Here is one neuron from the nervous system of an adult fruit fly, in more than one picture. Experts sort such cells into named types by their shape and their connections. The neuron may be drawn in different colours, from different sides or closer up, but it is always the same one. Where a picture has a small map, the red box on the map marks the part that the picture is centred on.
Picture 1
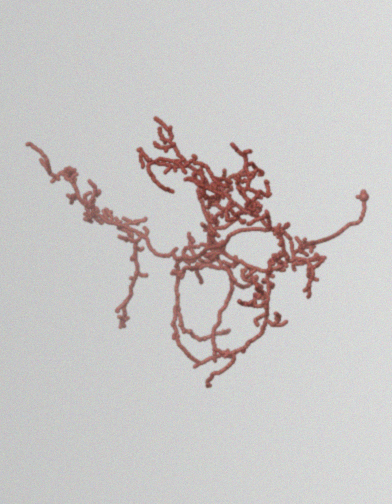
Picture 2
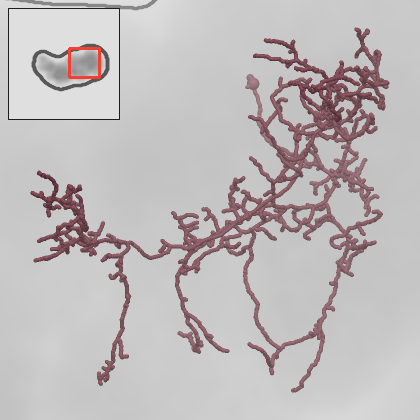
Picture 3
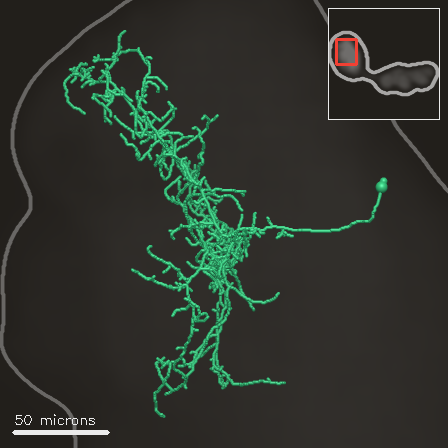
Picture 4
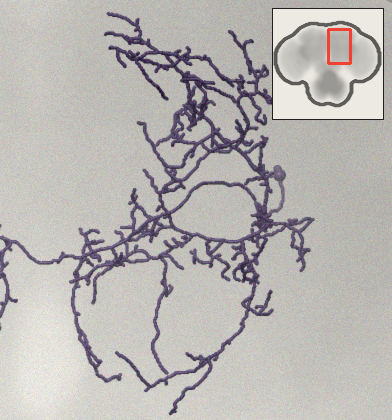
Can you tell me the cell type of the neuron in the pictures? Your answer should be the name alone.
SIP110m_a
